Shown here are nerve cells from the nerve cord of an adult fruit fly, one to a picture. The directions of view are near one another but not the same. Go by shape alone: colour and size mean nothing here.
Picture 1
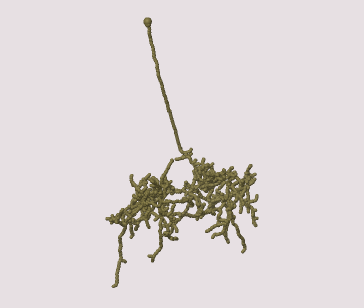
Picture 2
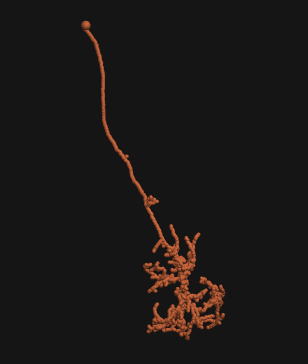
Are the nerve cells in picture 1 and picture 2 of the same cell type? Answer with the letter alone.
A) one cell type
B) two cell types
B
